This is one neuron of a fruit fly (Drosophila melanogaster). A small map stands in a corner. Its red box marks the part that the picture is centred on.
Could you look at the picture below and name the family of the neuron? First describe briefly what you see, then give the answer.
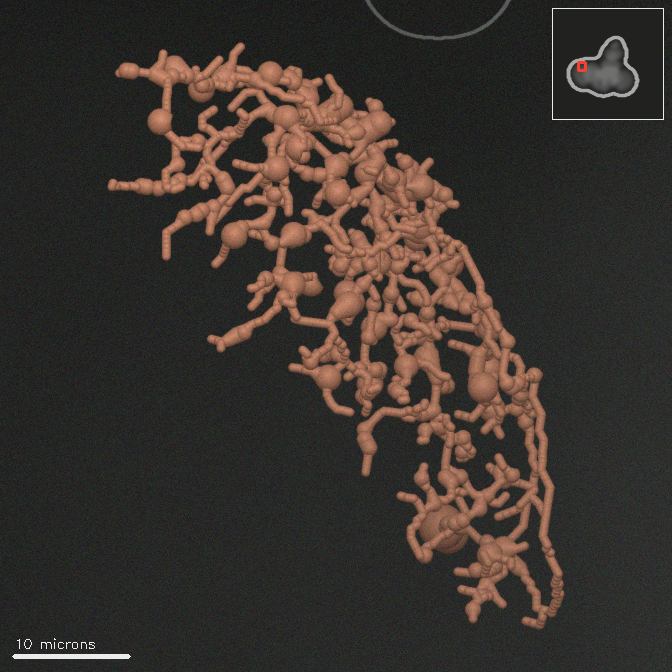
By the scale bar it is about 50 microns tall in this view. Dozens of branch ends can be seen. Its broad class is optic-lobe intrinsic neuron. The family is Pm.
